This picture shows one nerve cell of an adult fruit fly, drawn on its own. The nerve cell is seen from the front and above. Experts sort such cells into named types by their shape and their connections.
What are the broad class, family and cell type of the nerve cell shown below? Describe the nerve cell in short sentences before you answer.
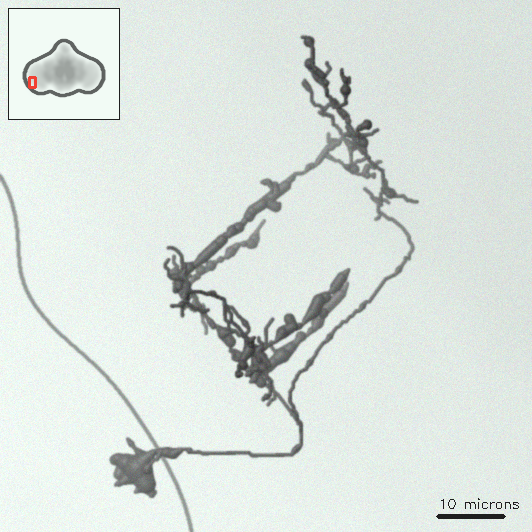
The cell body is at the lower left of the picture. By the scale bar it is about 70 microns tall in this view. Dozens of branch ends can be seen. This is an optic-lobe intrinsic neuron. The family is Dm. It is of cell type Dm9.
